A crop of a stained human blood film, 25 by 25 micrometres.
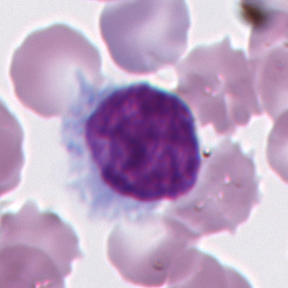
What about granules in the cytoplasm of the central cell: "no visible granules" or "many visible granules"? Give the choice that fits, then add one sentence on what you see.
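No visible granules. No granules are visible in the cytoplasm.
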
